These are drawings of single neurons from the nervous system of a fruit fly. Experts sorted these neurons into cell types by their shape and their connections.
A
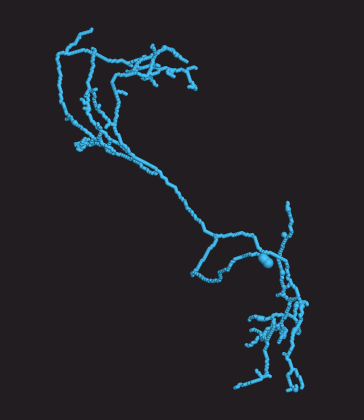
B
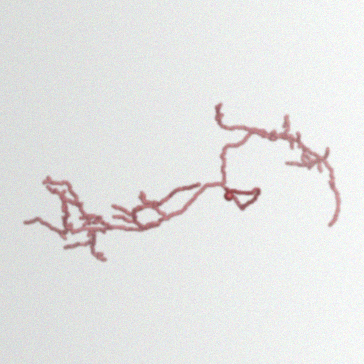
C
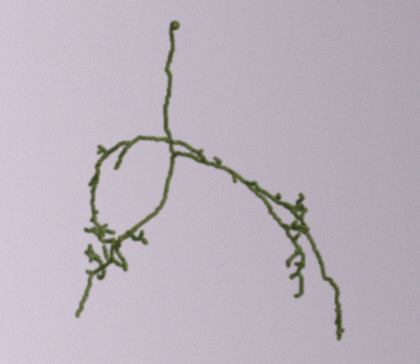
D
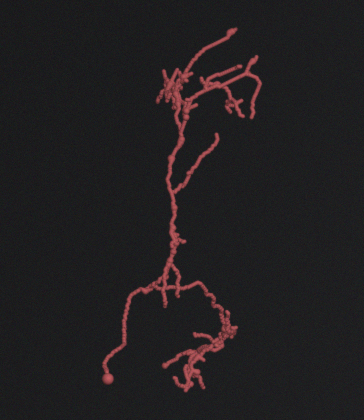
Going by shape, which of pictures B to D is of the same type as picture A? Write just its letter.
B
